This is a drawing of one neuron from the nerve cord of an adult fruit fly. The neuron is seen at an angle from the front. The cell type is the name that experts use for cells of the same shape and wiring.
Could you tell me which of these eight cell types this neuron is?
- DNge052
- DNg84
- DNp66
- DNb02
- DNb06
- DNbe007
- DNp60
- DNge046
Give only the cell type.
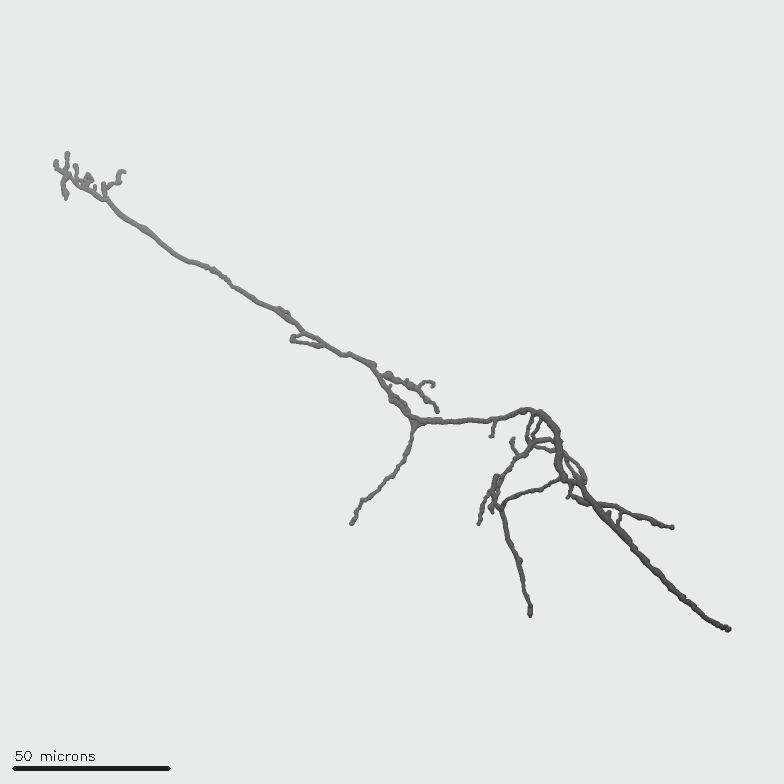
DNb06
